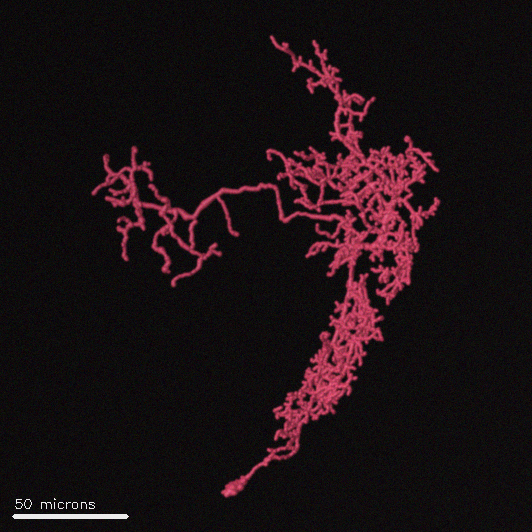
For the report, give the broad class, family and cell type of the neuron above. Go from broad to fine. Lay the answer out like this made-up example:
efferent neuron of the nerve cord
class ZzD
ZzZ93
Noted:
central-brain intrinsic neuron
hemilineage LB6
CB0671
